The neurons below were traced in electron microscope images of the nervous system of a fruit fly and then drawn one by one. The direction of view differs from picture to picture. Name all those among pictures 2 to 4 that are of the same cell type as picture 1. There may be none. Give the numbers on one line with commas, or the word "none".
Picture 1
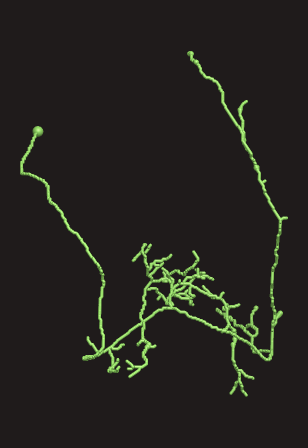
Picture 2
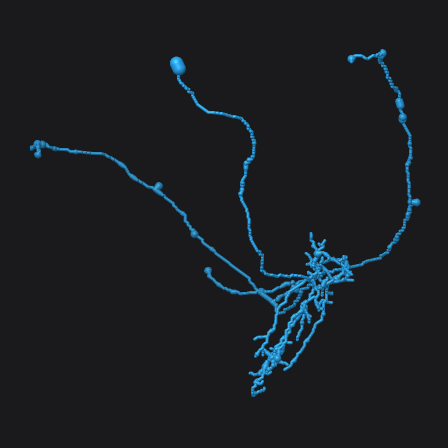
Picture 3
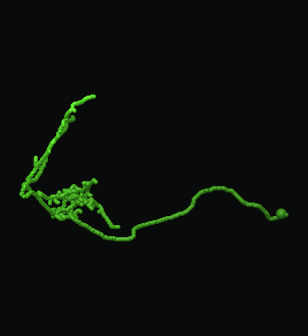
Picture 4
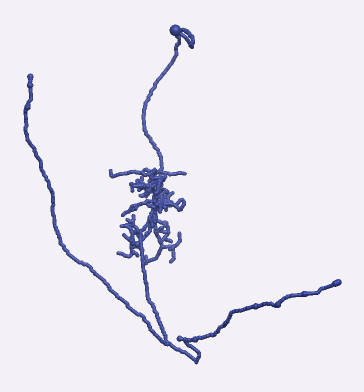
none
